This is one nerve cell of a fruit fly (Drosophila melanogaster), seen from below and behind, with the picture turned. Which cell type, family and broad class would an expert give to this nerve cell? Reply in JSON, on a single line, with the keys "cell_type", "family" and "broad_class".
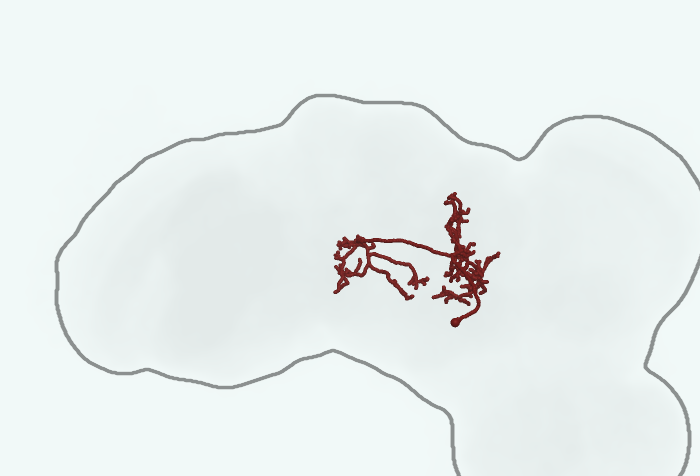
{"cell_type": "CB1795", "family": "hemilineage VLPl&p1_posterior", "broad_class": "central-brain intrinsic neuron"}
